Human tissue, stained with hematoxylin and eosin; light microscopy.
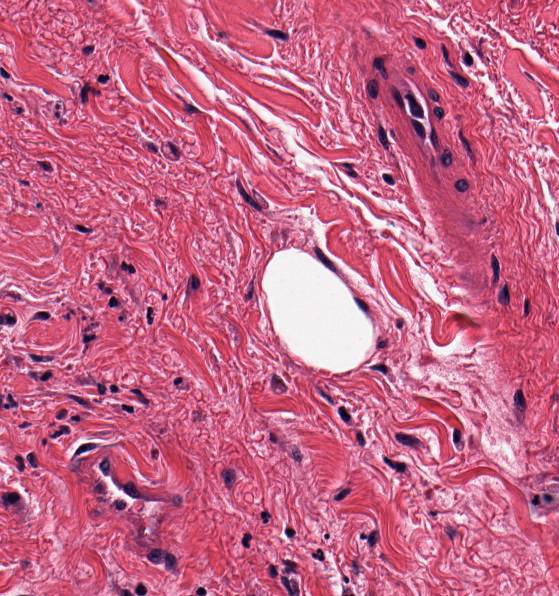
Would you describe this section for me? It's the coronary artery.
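Collagen bundles: many with a wavy outline. Nuclei: small, dark-staining, elongated or oval, sparsely scattered between the bundles. Epithelium: none in the field. Fat cells: none seen.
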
